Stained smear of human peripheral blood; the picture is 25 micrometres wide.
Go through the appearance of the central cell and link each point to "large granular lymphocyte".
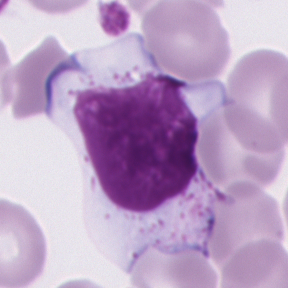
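What I notice first is the chromatin: it stains dark purple and looks condensed, and that goes with a large granular lymphocyte.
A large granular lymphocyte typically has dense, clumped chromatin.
Then the nucleus: one unlobed mass, about 12 micrometres across. Around it, the cytoplasm is abundant and very pale grey-blue, although along parts of the cell margin it takes a darker blue stain.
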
